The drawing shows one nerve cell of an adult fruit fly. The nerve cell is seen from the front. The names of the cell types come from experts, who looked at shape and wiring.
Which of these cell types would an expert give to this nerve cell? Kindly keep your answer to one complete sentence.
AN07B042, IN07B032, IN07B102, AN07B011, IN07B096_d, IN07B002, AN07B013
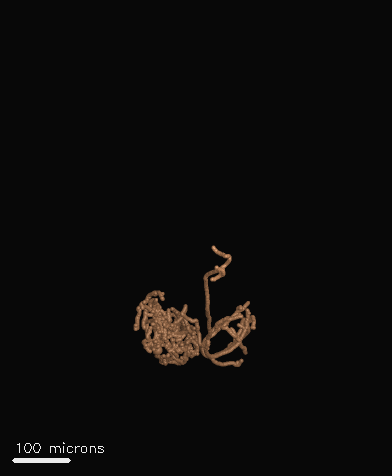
Cell type AN07B011 is what this nerve cell is.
